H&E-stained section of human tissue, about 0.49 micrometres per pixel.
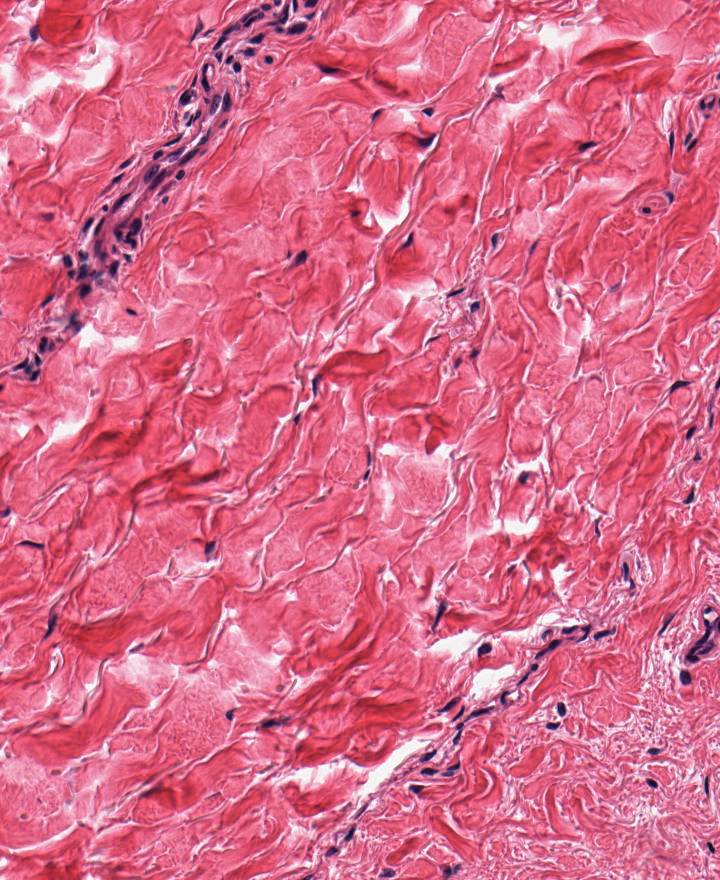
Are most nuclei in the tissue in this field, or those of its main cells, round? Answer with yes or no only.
No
